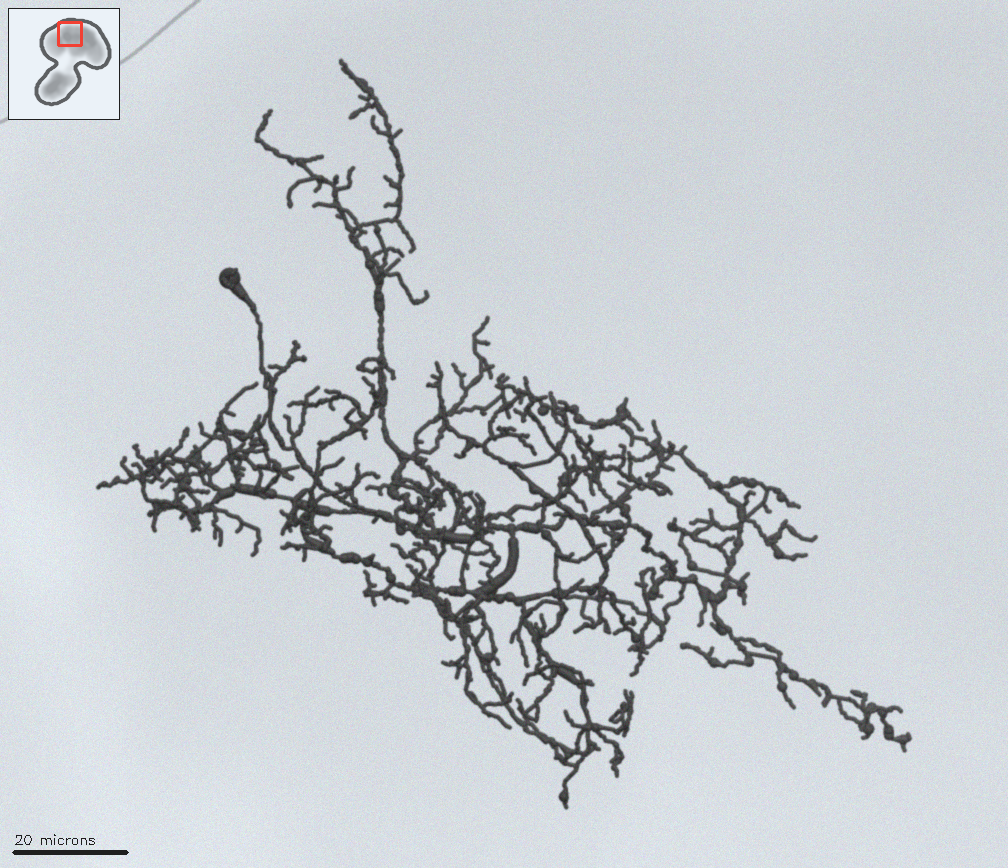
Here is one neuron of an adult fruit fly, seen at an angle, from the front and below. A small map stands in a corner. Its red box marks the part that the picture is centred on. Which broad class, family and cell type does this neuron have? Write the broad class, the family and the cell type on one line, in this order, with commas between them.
central-brain intrinsic neuron, hemilineage VLPl2_medial, AVLP166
